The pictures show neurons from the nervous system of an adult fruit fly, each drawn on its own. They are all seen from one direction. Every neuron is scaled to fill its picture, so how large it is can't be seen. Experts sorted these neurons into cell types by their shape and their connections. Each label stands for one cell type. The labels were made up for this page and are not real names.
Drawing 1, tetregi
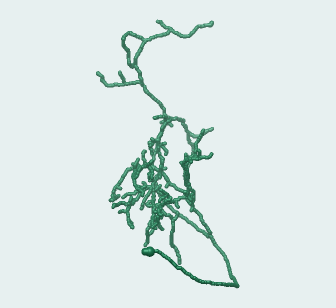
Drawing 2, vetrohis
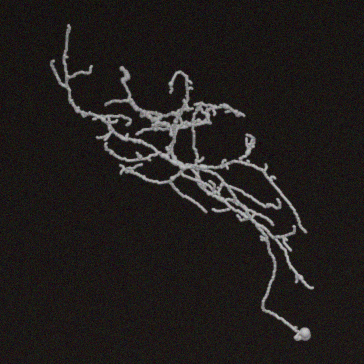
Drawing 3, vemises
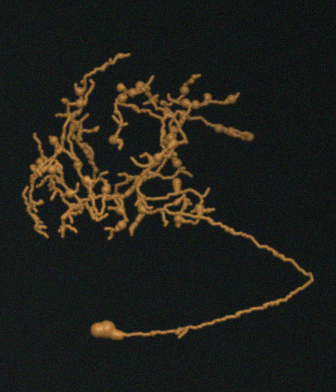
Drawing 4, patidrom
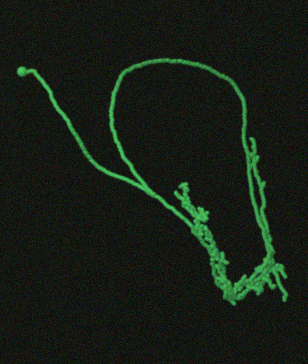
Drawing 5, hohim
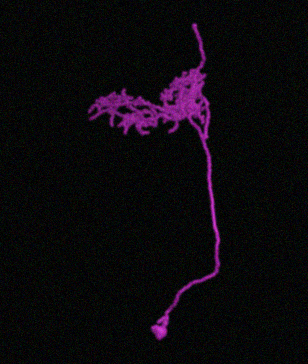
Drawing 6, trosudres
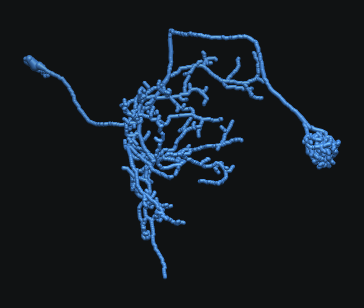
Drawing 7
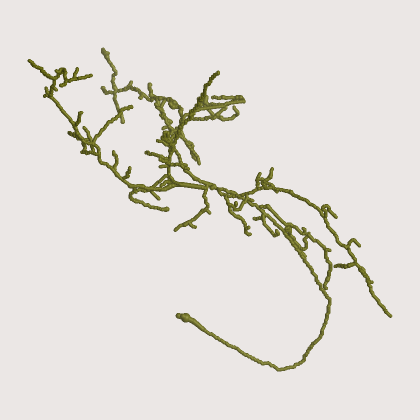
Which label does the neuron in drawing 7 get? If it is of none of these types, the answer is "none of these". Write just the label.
vetrohis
